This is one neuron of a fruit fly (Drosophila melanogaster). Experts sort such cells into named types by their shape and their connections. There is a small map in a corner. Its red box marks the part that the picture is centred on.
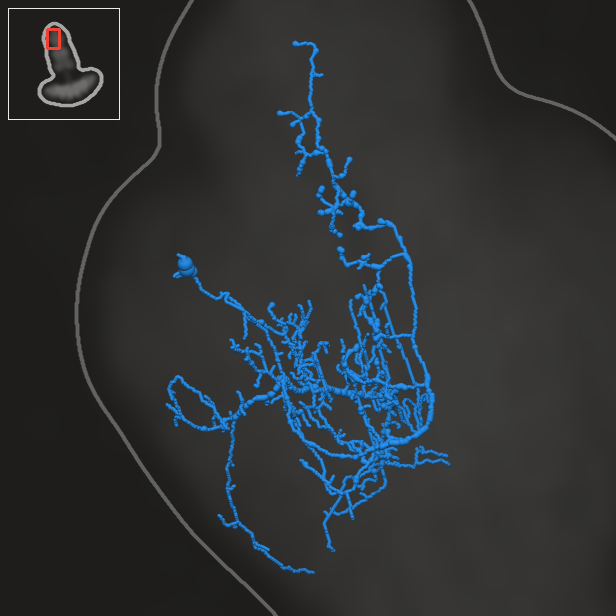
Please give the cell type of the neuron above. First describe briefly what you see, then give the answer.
Dozens of branch ends can be seen. In this view it is taller than it is wide. It is a nerve-cord intrinsic neuron. It is of cell type IN19A032.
